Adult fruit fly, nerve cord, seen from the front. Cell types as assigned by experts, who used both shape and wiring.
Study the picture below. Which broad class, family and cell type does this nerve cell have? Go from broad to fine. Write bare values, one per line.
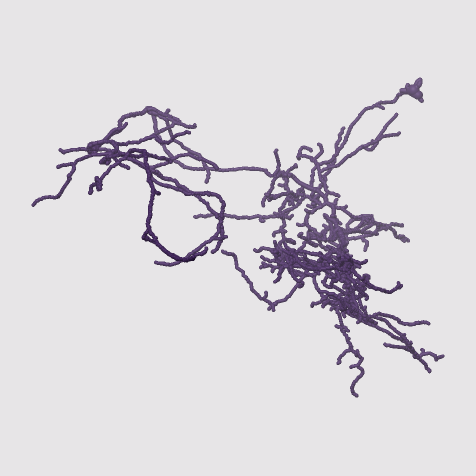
ascending neuron
hemilineage 19B
AN19B028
